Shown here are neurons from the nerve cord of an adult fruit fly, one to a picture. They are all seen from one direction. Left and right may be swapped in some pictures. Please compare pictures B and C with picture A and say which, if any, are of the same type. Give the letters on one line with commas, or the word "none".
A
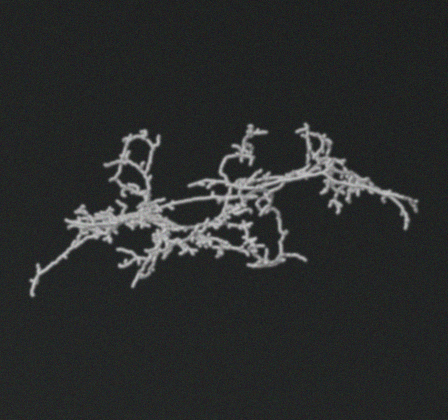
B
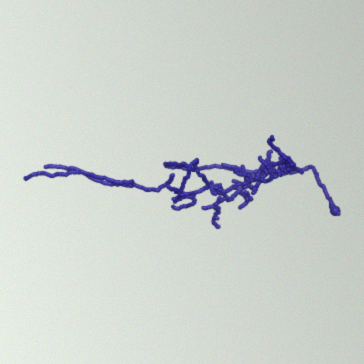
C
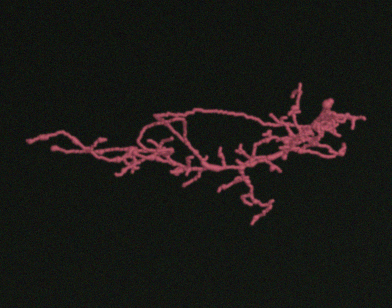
none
